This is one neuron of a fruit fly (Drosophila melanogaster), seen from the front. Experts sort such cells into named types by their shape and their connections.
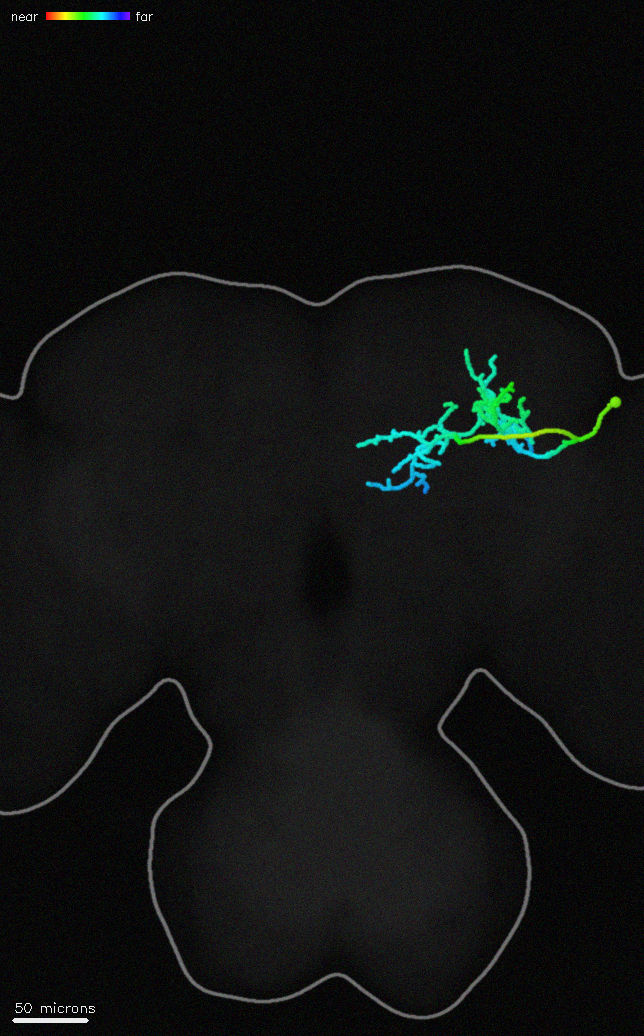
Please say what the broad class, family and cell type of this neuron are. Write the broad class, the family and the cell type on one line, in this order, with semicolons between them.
central-brain intrinsic neuron; hemilineage SLPav1_medial; CL101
